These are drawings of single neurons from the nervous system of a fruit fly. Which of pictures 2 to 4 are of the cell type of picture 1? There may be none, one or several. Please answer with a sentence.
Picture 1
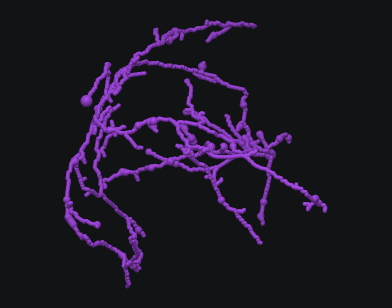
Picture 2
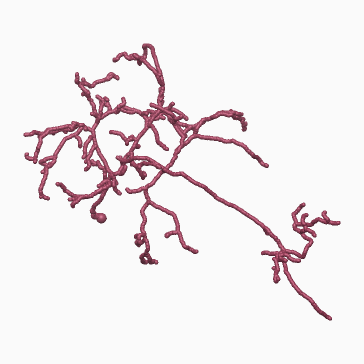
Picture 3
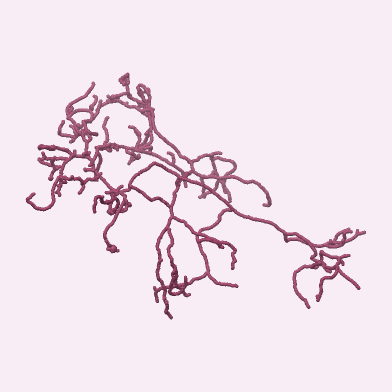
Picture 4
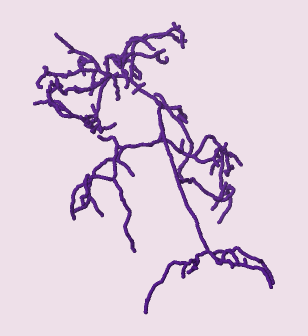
None of them is of the same cell type.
